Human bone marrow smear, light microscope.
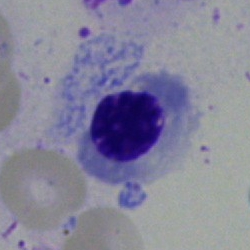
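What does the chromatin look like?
Dense, dark purple and coarsely clumped.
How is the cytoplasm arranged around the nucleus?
Its rim is wider on the right side than on the left, and no granules are visible in it.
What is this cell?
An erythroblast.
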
